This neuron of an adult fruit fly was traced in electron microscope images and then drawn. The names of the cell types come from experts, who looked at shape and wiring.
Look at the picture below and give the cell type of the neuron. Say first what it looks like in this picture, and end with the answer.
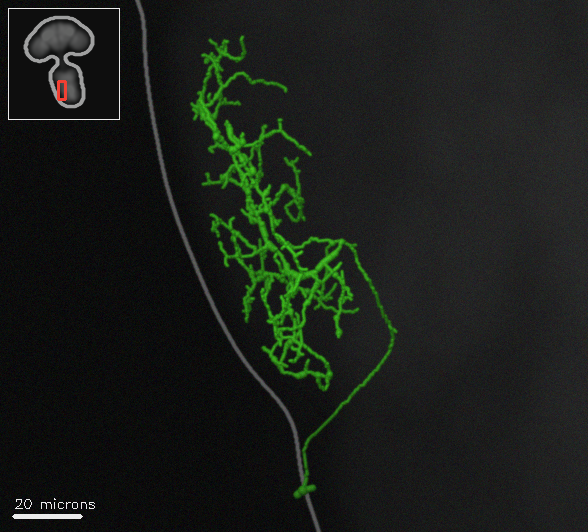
It is in the nerve cord and does not reach the brain. Its cell body lies at the bottom of the picture. The picture shows dozens of branch ends. Its broad class is nerve-cord intrinsic neuron. Its cell type is IN20A.22A043.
